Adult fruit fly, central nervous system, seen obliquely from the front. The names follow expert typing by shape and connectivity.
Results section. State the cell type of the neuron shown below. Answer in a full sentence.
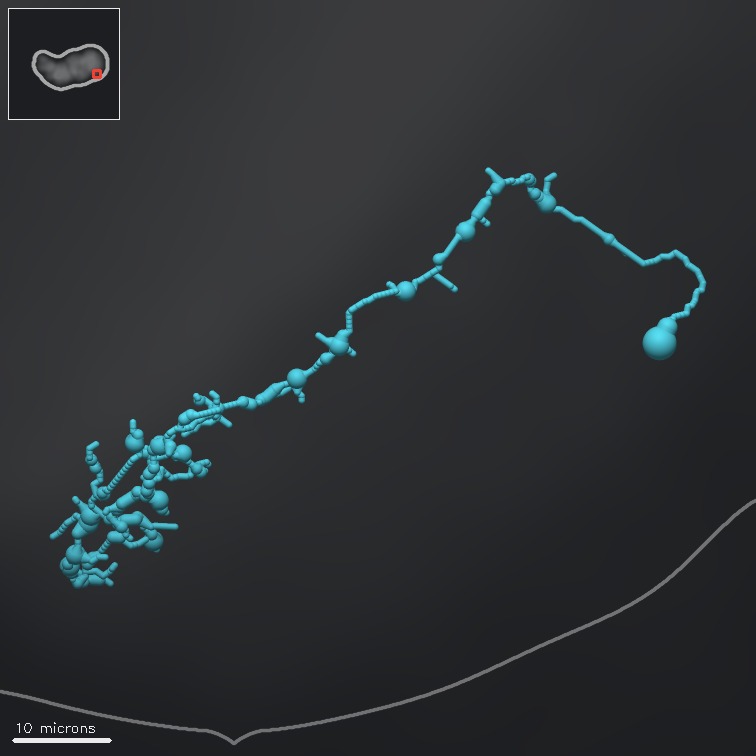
The cell type is Dm3c.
